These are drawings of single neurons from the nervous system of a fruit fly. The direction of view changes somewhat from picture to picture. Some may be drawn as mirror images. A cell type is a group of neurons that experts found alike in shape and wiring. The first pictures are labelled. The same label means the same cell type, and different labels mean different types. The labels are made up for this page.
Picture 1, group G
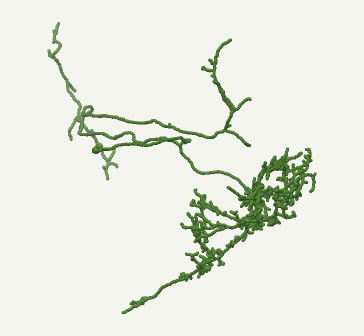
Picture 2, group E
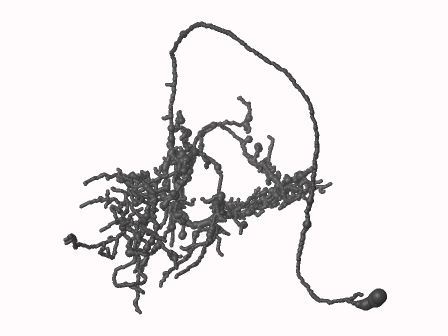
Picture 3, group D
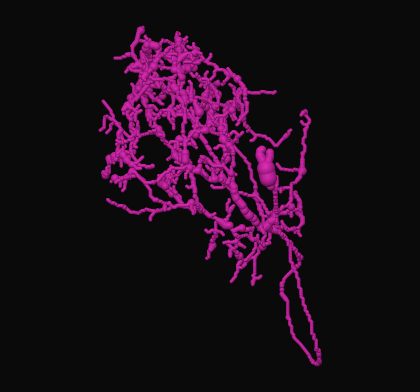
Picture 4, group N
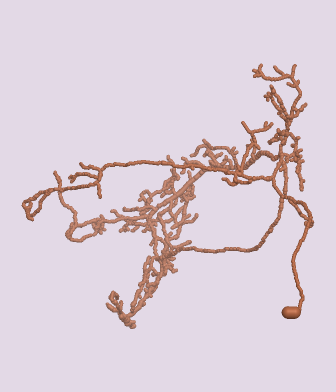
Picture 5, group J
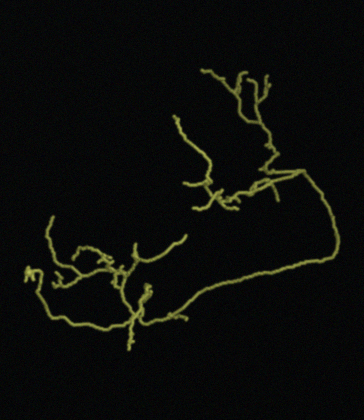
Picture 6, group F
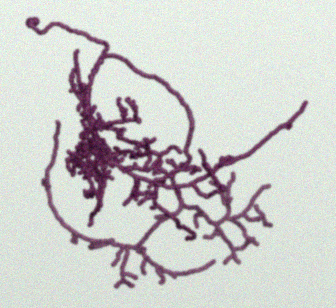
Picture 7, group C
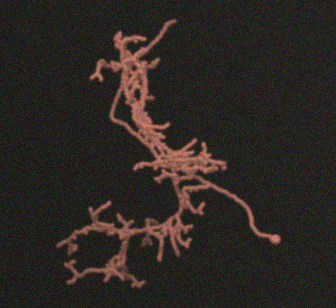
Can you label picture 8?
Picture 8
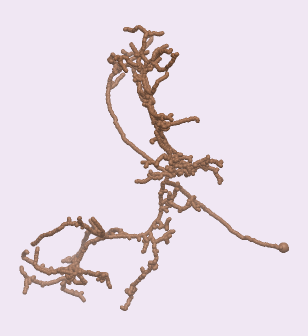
group C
